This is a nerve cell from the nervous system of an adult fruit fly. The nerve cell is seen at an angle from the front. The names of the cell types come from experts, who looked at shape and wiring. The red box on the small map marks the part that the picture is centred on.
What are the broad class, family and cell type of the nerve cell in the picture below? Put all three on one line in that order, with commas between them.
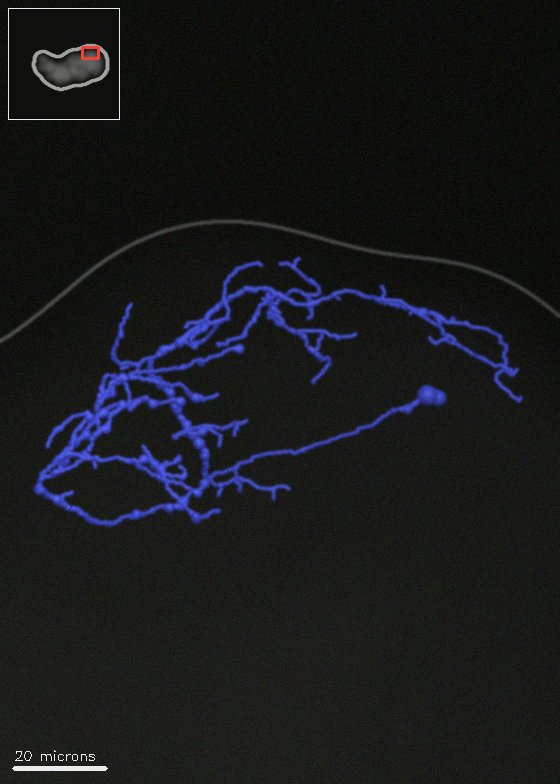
central-brain intrinsic neuron, hemilineage LHp2, CB3308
